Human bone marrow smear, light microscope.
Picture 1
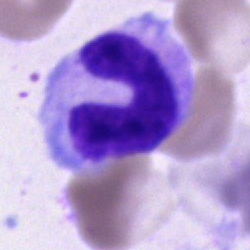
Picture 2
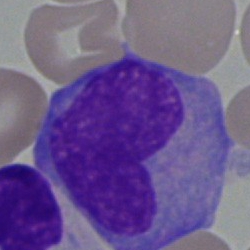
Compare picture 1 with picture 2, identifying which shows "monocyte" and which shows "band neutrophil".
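Picture 1 shows the band neutrophil, and picture 2 the monocyte. In picture 1 the nucleus is a thick curved band bent into a horseshoe, its open side facing left, within a roughly round outline; in picture 2 the nucleus is kidney-like, with a notch on its right side. The monocyte's nucleus lies toward the left, leaving the widest band of cytoplasm on the right; that cytoplasm is plentiful and pale greyish blue, with only a faint fine lilac dusting and no coarse granules.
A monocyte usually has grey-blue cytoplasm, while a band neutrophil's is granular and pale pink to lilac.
The chromatin of the band neutrophil in picture 1 is dense and stains deep purple.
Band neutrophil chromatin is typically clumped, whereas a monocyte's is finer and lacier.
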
